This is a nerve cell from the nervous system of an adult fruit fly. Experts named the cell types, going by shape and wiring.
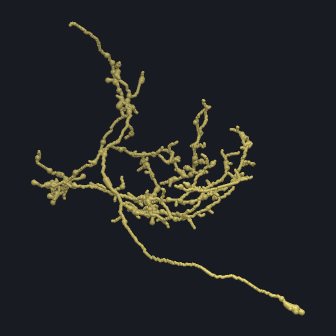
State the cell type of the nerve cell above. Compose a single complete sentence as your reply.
In terms of cell type, the nerve cell is IN13B052.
